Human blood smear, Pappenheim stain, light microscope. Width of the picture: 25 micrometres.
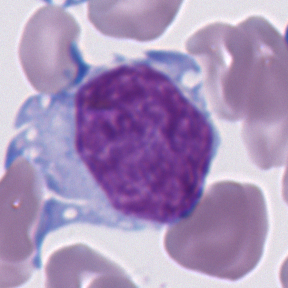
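Myeloblast, in a stained smear of peripheral blood. Looking at the nucleus first: oval in outline, a single mass with no lobes or deep indentation, set off-centre toward the right. The abundant cytoplasm lies mostly to the left of it, pale blue, and a deeper blue along its outer edges.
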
